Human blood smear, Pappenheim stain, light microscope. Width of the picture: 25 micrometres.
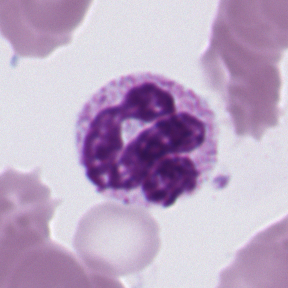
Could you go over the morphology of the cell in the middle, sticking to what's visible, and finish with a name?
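Round in outline, the cell has a nucleus divided into several lobes joined to one another. No nucleoli are visible. Fine granules fill the cytoplasm evenly. The cell is a segmented neutrophil.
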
